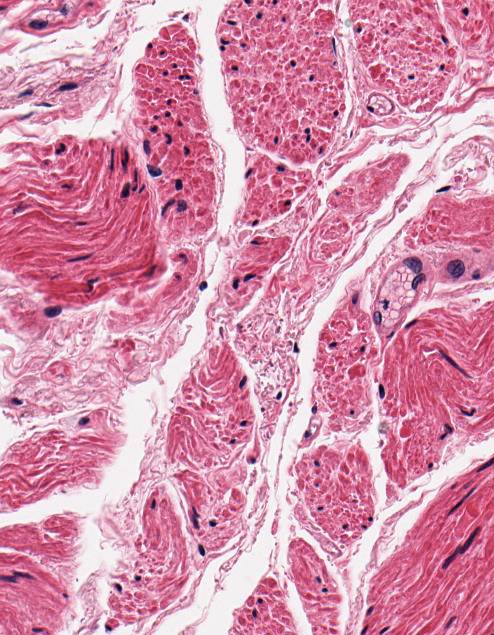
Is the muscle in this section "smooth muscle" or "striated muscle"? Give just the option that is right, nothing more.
Smooth muscle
